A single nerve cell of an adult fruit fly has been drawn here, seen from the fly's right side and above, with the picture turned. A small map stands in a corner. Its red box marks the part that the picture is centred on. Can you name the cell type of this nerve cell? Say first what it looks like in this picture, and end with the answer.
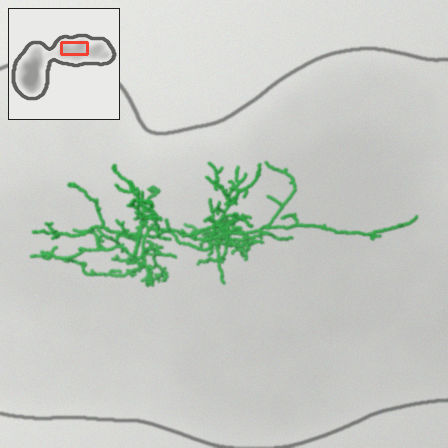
Dozens of branch ends can be seen. As drawn here it is more than twice as wide as it is tall. This is a nerve-cord intrinsic neuron. The cell type is IN00A025.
